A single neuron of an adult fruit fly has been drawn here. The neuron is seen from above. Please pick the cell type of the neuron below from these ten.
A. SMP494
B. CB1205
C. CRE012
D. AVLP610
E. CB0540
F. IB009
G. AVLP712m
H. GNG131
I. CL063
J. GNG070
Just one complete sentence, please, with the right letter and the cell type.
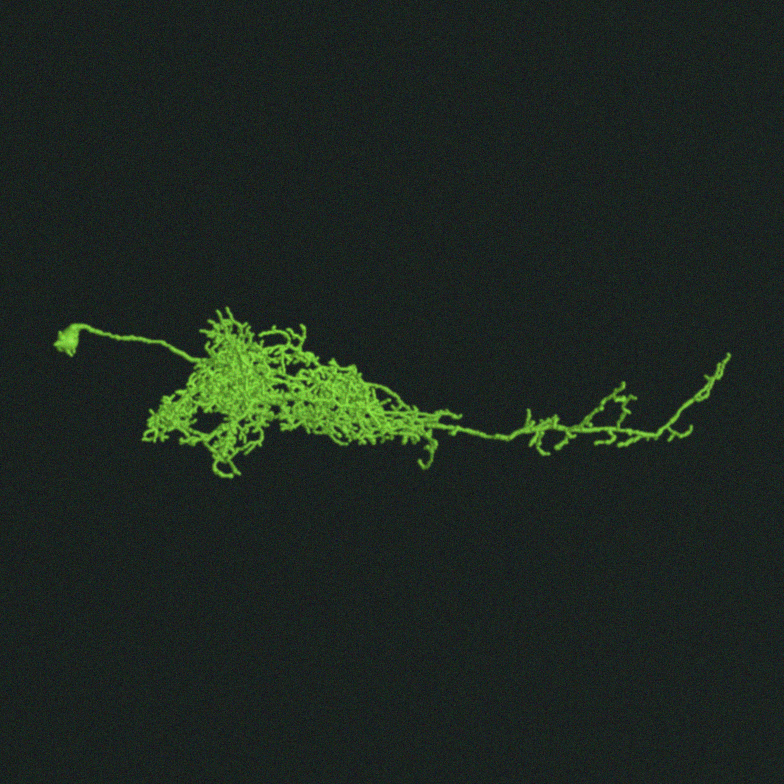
Of all the options, it is G, AVLP712m, that is the neuron's cell type.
